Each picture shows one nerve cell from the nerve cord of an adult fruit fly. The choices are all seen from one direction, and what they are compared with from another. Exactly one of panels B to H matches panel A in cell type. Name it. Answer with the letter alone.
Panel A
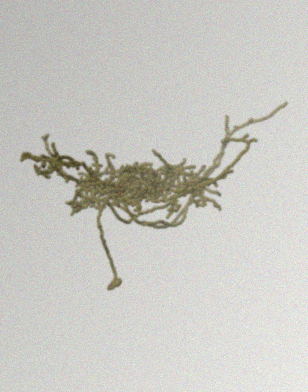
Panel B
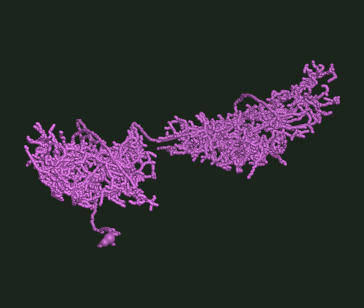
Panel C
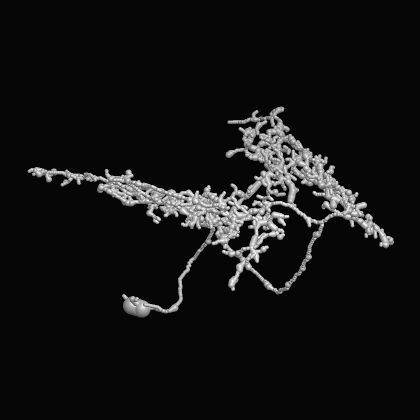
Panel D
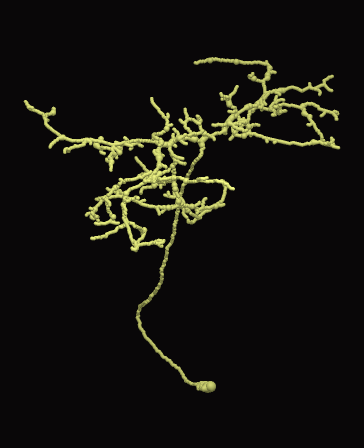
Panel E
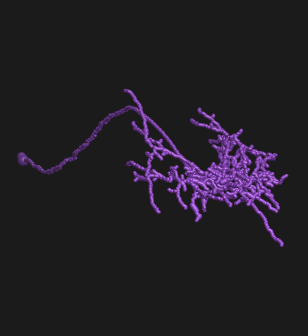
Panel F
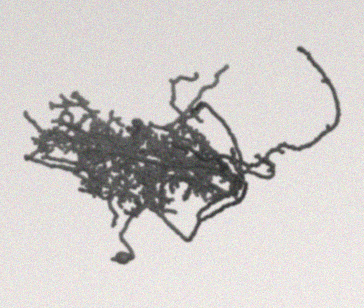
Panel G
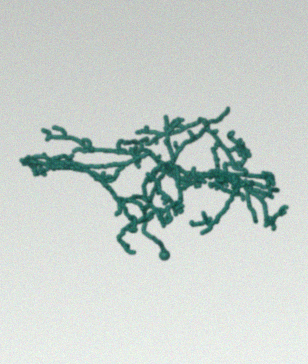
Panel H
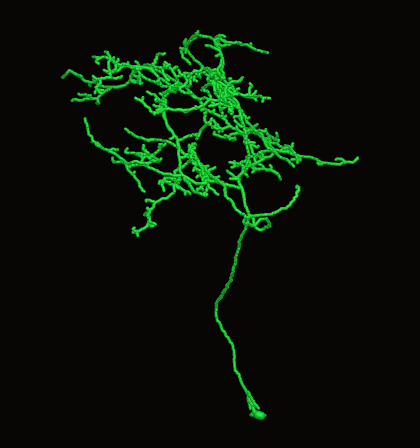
F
